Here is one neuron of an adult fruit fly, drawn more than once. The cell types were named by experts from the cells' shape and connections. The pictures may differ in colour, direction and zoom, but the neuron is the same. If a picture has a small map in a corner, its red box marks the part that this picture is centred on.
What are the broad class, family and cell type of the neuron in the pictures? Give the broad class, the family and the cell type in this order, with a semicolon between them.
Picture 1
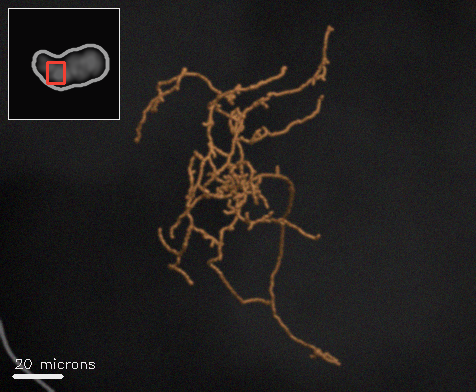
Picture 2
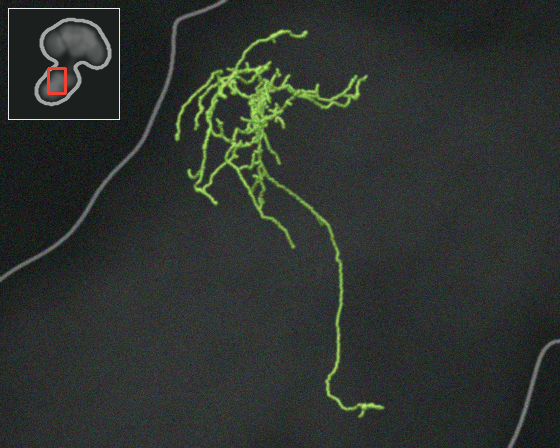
nerve-cord intrinsic neuron; hemilineage 06B; IN06B066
